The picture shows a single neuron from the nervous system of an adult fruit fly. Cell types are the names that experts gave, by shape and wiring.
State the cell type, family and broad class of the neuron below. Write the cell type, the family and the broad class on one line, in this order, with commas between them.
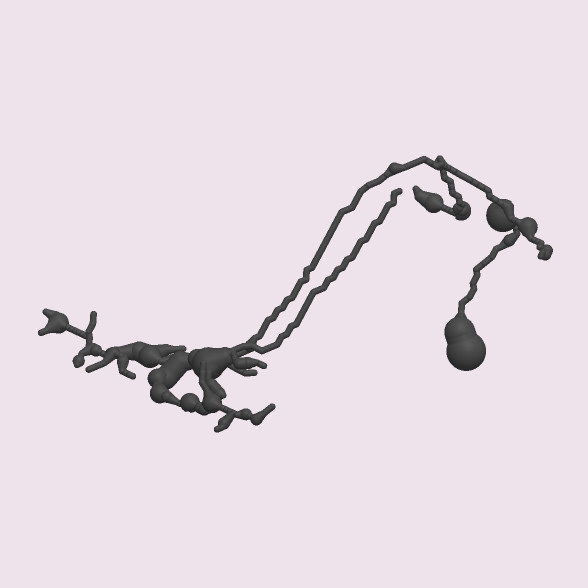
T4d, T, optic-lobe intrinsic neuron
